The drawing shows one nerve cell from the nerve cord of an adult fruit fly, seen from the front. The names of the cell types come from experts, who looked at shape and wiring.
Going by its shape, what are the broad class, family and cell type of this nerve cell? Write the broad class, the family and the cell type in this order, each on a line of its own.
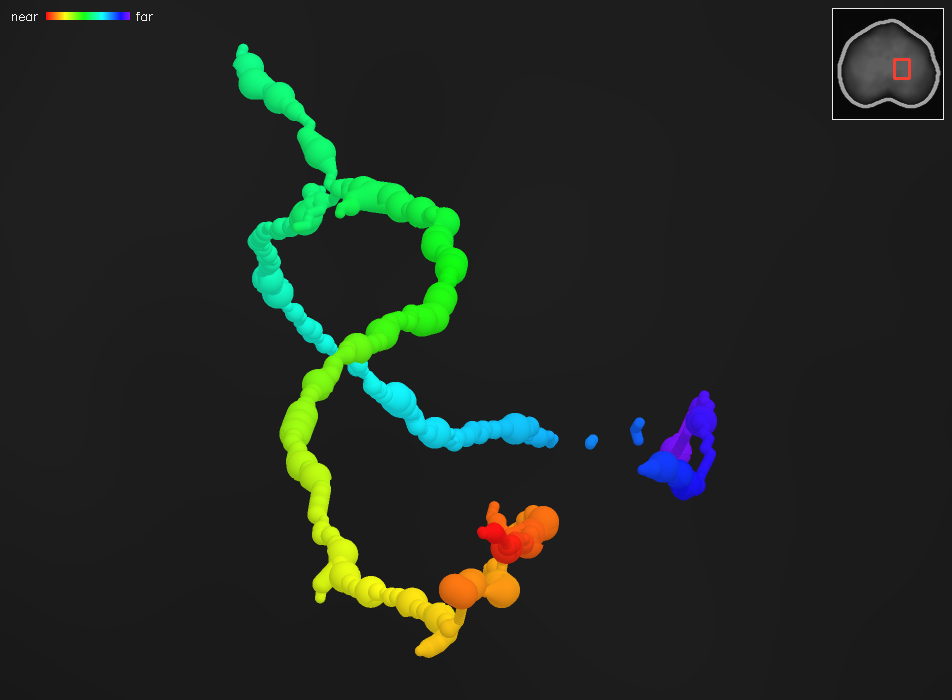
sensory neuron entering the nerve cord
class mechanosensory proprioceptive
SNpp42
